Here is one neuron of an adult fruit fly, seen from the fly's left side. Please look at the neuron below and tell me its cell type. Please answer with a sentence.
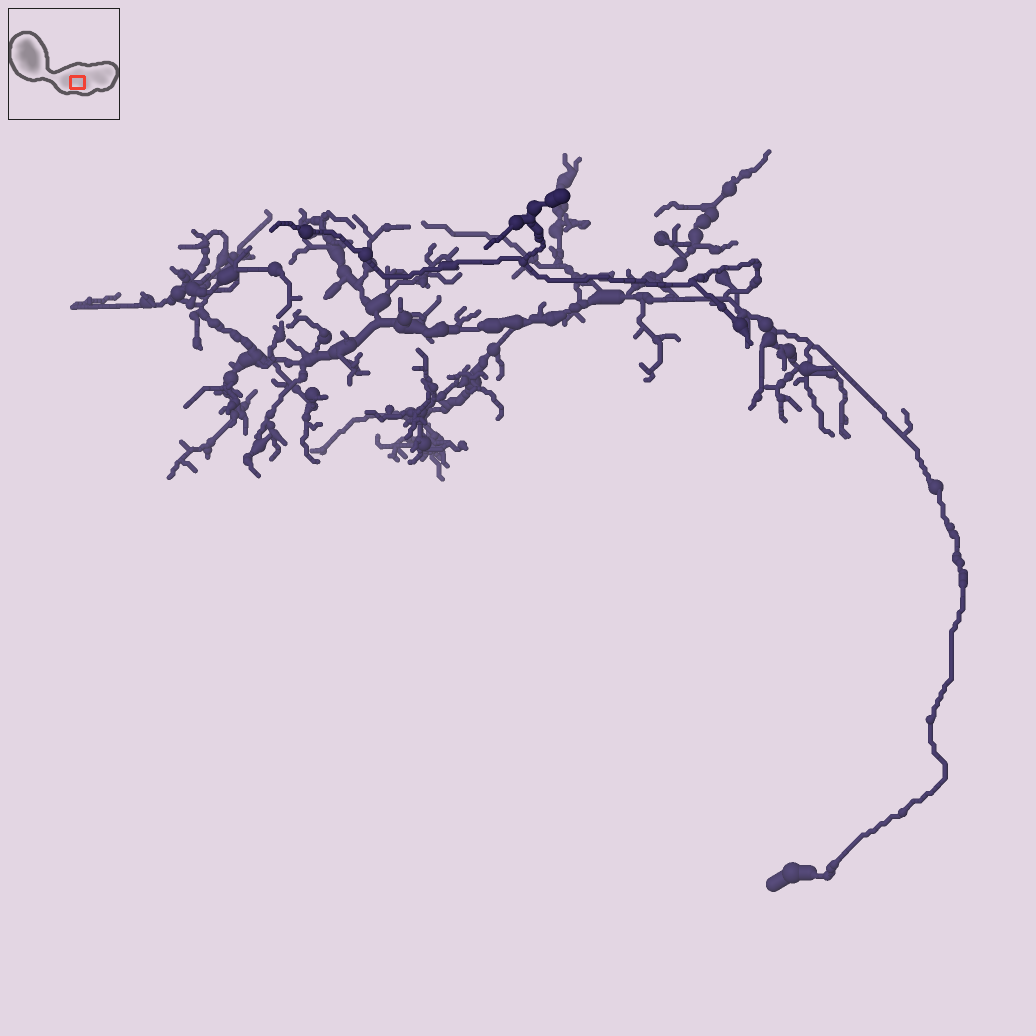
The cell type is IN05B088.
